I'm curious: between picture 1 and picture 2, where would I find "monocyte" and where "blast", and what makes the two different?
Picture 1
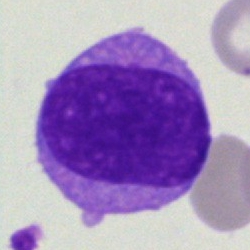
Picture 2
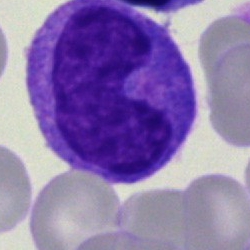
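Picture 1: blast. Picture 2: monocyte. Shared point: in both cells the nucleus fills most of the cell.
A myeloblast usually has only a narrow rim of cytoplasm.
Nuclear shape: the monocyte's nucleus is kidney-shaped with a deep notch on its right side.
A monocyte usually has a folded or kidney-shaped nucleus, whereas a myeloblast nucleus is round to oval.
Outline: the monocyte is a smooth oval, while the blast has a small rounded bleb projecting from its lower edge. Cytoplasm: no vacuoles are seen in the monocyte. Neighbours: a red cell lies against the right edge of the blast, and pale red cells lie close to the monocyte below and to its right.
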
